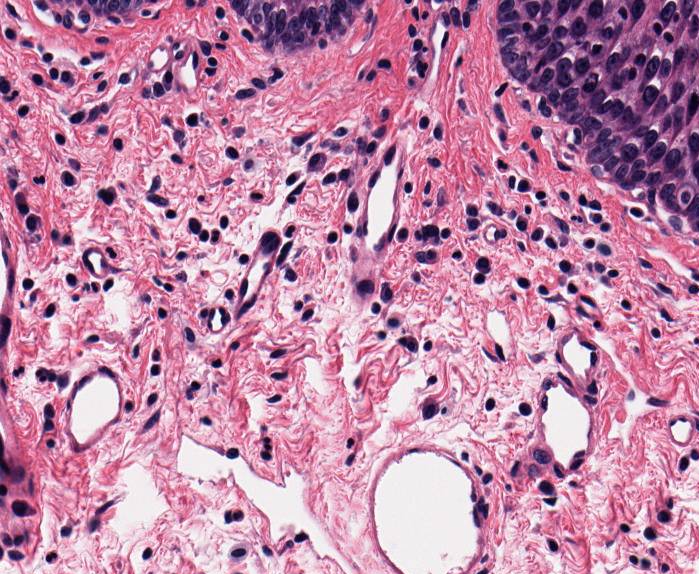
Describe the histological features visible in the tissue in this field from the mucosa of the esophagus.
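Densely packed purple epithelial cells lie in groups along the top edge; loose pink stroma fills the rest. At top right, the epithelial cells have crowded, dark oval nuclei with scant cytoplasm. Beneath the groups, collagen forms a denser, deeper pink band. The largest empty lumen is a round, thin-walled vessel at bottom centre.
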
